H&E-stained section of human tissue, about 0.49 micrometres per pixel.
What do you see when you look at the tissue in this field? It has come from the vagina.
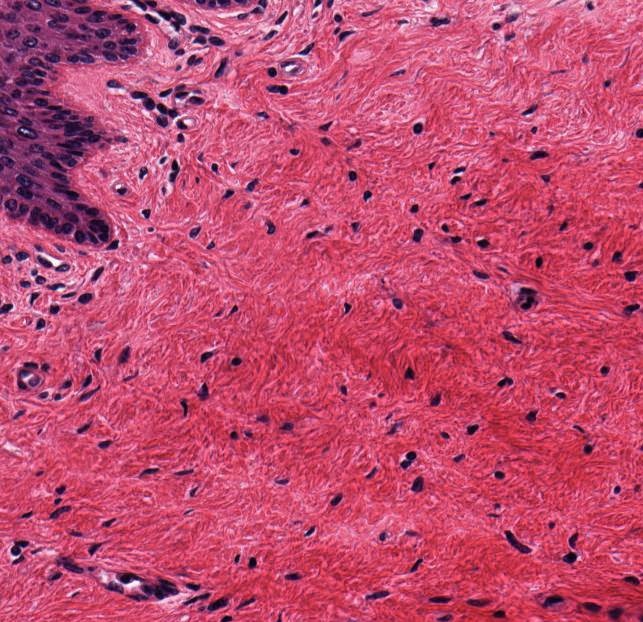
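Look at the upper left corner: stratified epithelium, crowded dark basal nuclei at its border with the stroma. Fibrous stroma fills everything else. Its collagen runs in short, wavy, interlacing bundles without one common direction. Small dark spindle-shaped to oval fibroblast nuclei are sparse and fairly evenly scattered.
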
